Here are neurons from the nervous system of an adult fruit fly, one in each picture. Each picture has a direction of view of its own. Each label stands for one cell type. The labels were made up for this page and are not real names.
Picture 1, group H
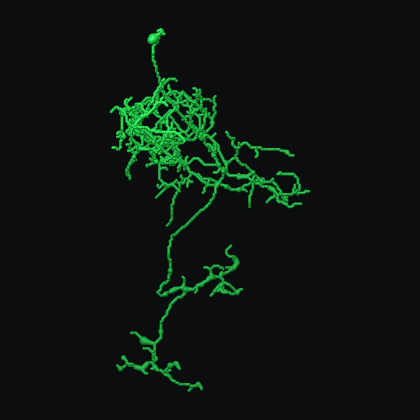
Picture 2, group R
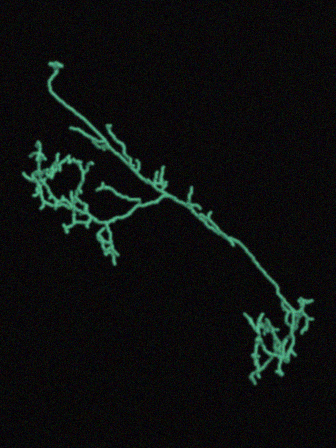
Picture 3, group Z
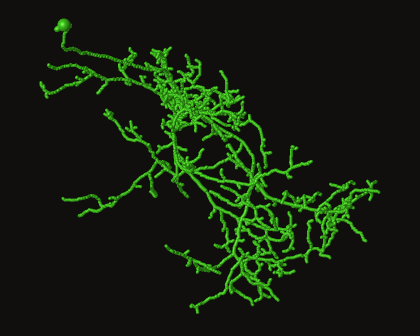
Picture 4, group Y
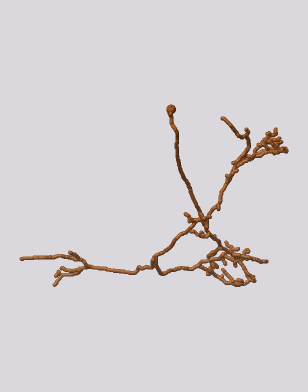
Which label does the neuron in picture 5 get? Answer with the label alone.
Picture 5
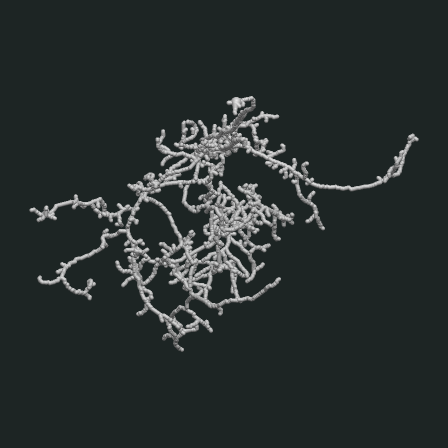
group Z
